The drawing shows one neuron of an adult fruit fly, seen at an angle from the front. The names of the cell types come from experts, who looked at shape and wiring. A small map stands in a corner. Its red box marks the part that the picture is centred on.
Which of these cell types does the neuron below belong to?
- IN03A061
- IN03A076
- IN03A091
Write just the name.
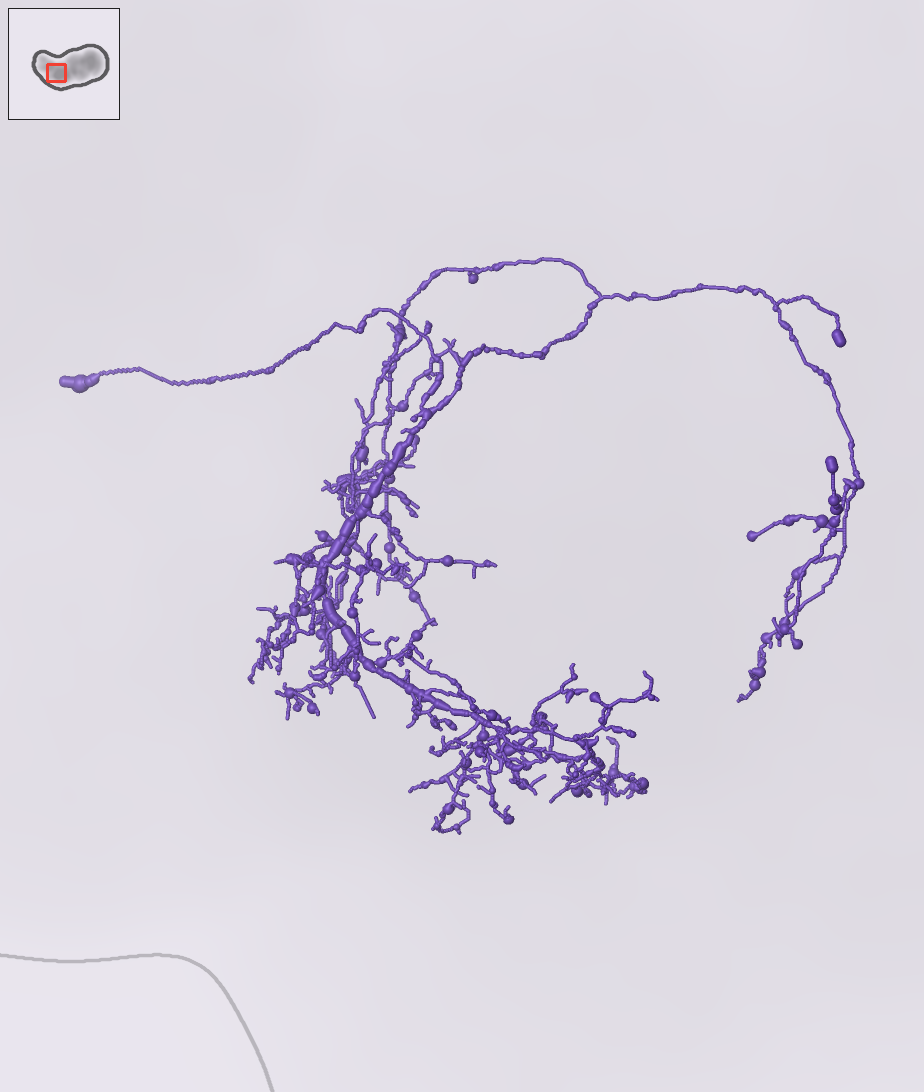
IN03A076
